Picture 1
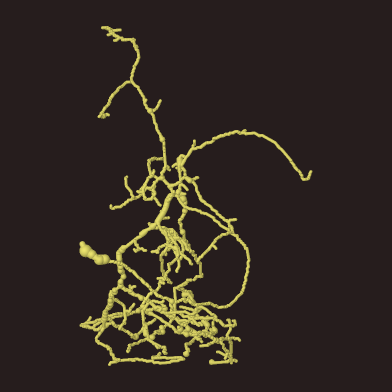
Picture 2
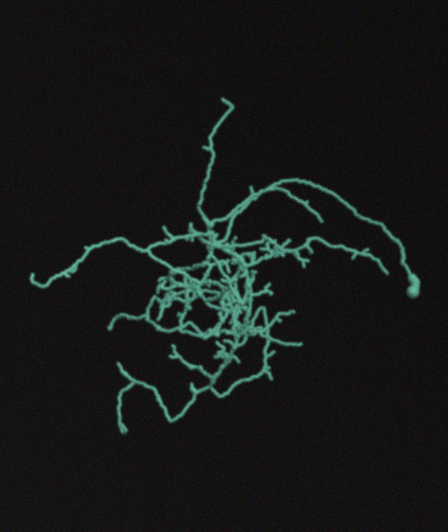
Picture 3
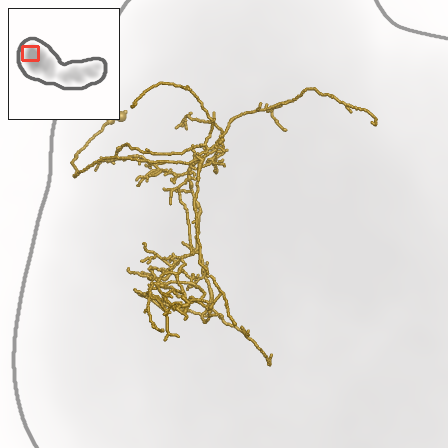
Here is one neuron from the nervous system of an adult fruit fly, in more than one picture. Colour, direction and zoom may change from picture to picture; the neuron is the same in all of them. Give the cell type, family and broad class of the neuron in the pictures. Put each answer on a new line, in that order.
LAL023
hemilineage CREa2_ventral
central-brain intrinsic neuron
